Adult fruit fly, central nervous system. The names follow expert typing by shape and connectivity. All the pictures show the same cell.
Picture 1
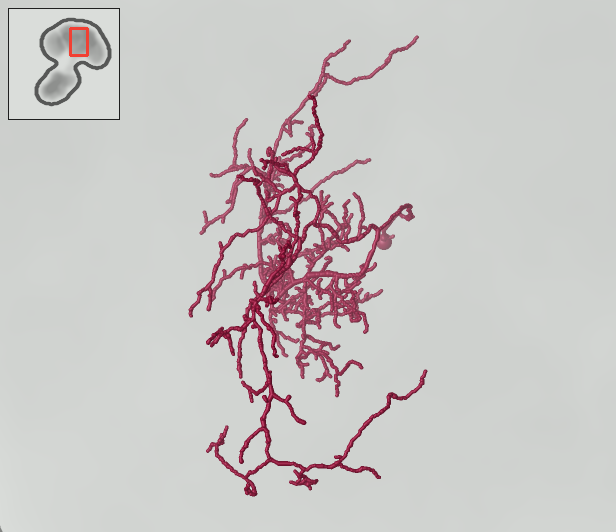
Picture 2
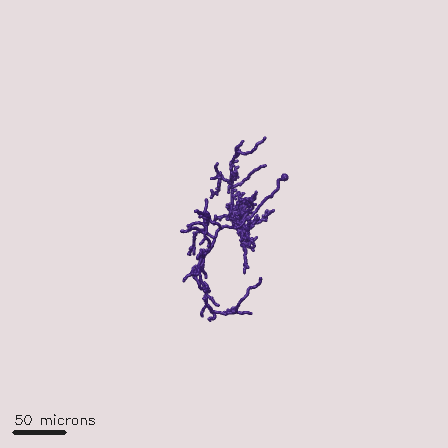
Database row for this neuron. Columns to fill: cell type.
PS202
